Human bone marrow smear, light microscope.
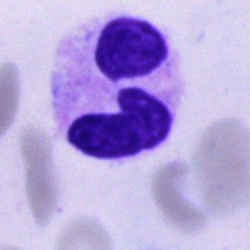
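Segmented neutrophil. The nucleus is divided into two separate lobes, with cytoplasm lying between them. Chromatin is dark purple and densely condensed. The cytoplasm contains only fine, faint lilac granules and no vacuoles.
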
